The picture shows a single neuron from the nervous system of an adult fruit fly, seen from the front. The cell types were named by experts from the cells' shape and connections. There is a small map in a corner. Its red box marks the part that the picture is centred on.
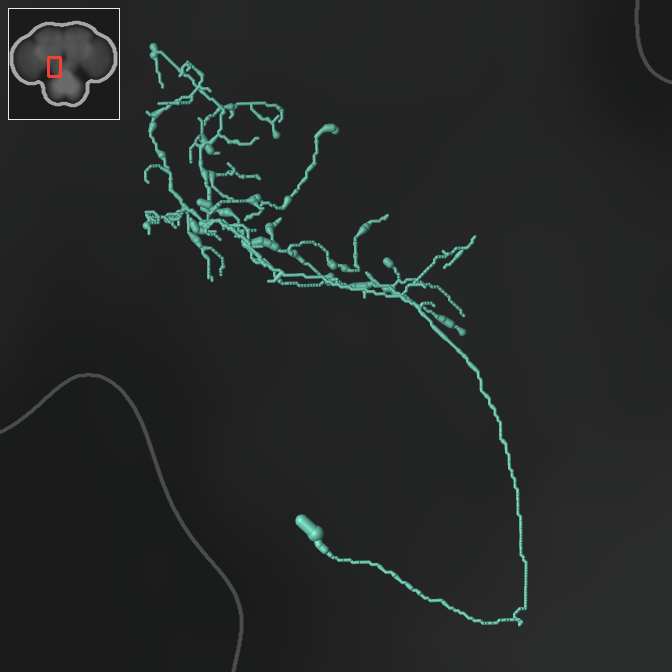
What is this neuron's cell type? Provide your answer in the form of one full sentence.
In terms of cell type, the neuron is CB3784.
